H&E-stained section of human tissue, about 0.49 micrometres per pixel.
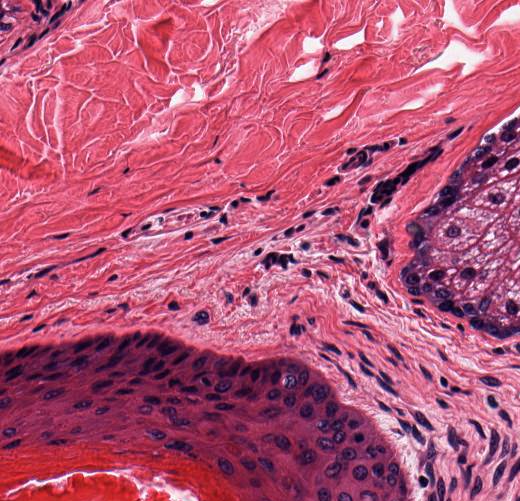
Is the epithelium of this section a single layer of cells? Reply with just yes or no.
No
